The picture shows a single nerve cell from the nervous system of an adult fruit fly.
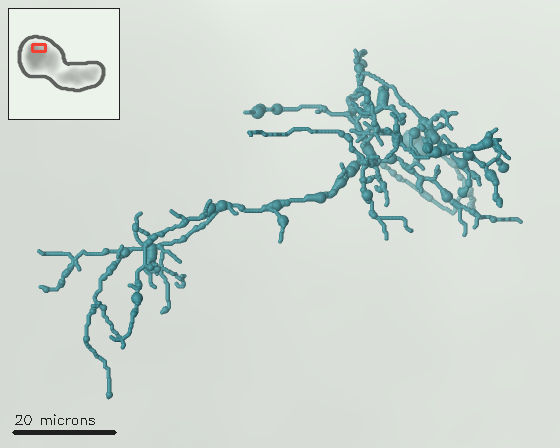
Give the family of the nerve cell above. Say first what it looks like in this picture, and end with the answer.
From left to right in the picture it spans about 95 microns. The picture shows dozens of branch ends. It is a central-brain intrinsic neuron. Its family is hemilineage VLPd&p1_dorsal.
